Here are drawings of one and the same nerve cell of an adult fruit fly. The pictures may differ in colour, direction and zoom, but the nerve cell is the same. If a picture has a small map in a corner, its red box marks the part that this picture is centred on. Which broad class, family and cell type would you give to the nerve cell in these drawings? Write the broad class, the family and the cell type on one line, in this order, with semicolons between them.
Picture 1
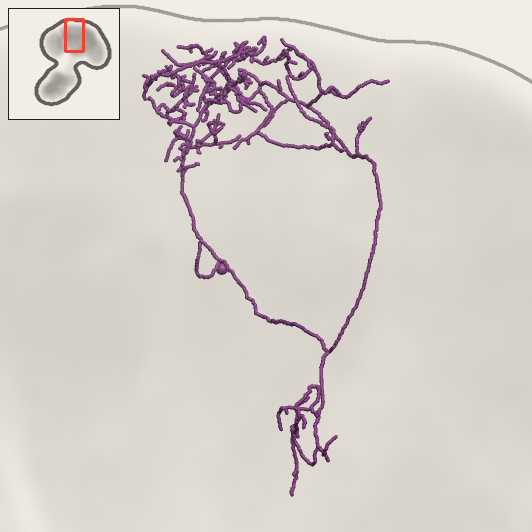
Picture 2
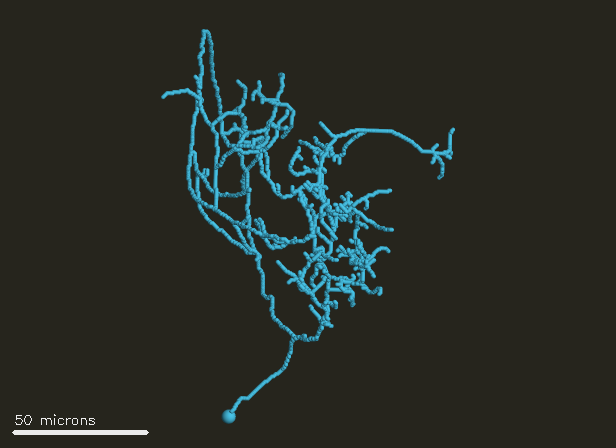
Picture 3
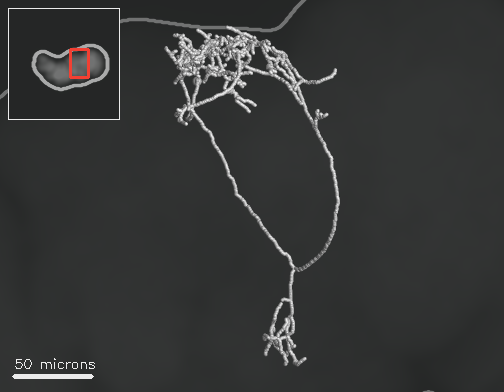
central-brain intrinsic neuron; hemilineage DM2_central; CB2539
